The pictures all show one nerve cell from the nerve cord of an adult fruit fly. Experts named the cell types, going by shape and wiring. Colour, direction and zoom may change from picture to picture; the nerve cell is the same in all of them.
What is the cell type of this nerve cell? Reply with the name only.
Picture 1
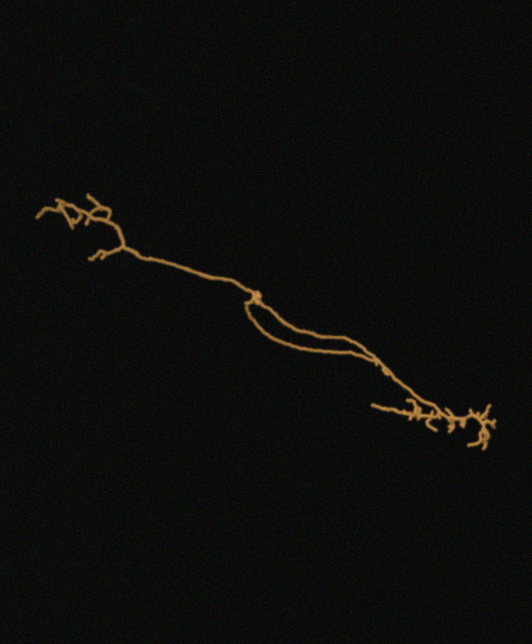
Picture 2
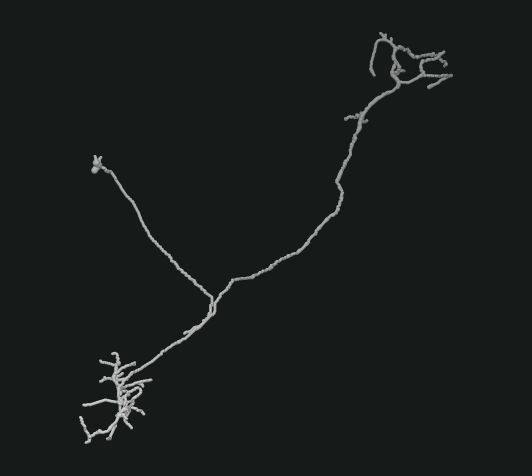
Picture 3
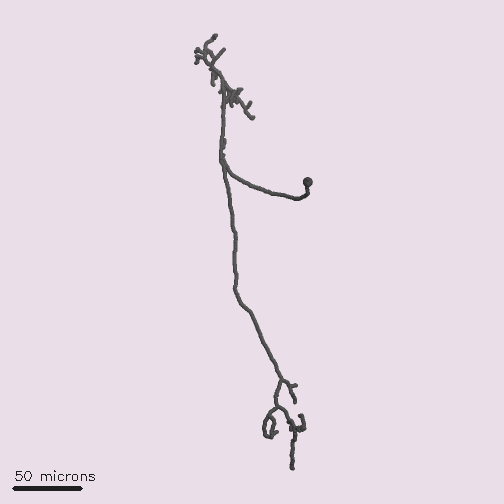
GFC3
